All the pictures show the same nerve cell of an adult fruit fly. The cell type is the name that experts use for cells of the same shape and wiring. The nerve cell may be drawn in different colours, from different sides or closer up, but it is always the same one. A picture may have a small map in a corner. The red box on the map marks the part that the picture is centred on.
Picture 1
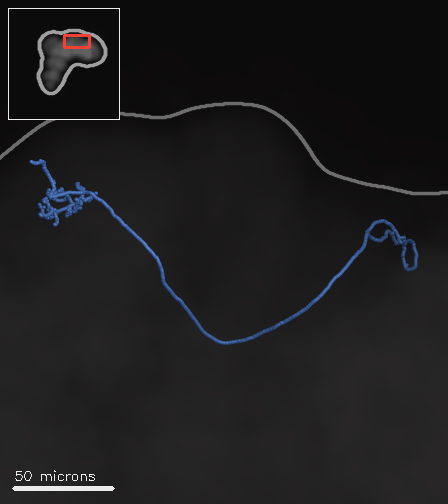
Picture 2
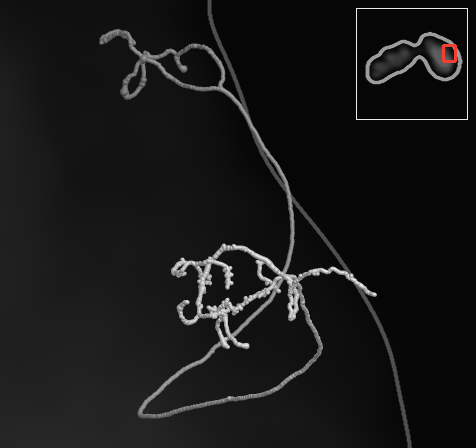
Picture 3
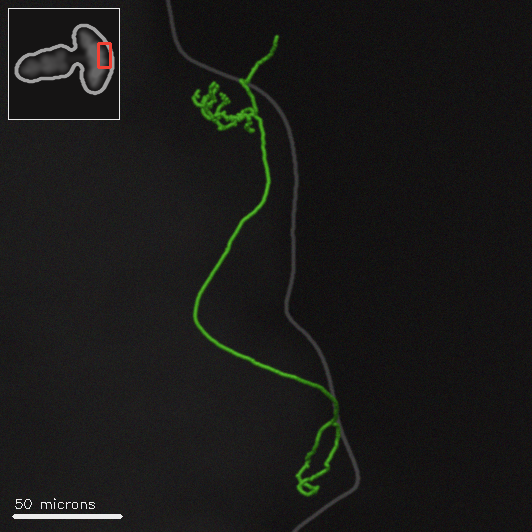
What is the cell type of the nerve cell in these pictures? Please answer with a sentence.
The cell type is ORN_VA1v.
